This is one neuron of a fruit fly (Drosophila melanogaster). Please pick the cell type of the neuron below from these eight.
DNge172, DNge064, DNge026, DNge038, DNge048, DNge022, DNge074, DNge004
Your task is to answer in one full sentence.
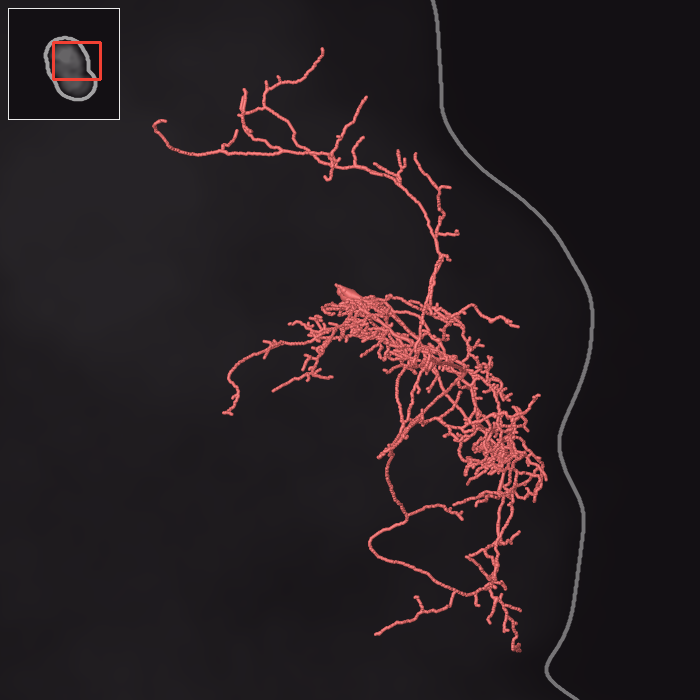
A cell of type DNge022 is what this neuron is.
